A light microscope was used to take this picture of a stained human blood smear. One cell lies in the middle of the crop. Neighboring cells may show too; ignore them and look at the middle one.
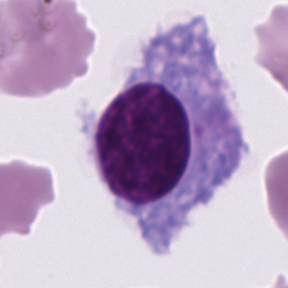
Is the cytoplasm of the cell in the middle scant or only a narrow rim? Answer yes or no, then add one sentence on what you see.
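No. The cytoplasm is abundant and pale greyish-blue.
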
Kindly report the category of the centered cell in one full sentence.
The single cell at the center of the crop is a hairy cell.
